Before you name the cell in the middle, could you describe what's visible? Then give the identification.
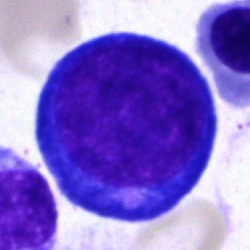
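Smooth, round outline on this one. The cytoplasmic rim is wider at the bottom than at the top, and down there a paler patch sits against the nucleus. No granules in the cytoplasm. It's a proerythroblast.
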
